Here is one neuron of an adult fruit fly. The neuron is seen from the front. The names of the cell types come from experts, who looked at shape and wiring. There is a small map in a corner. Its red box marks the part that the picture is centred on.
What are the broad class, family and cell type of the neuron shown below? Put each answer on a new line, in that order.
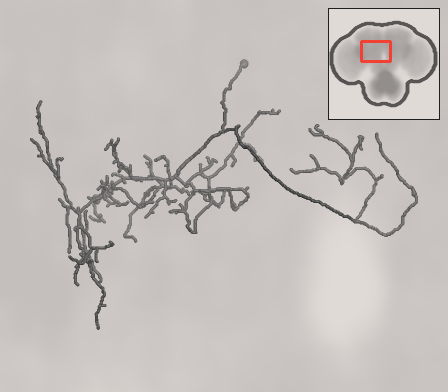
central-brain intrinsic neuron
hemilineage DM6_central1
PS252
